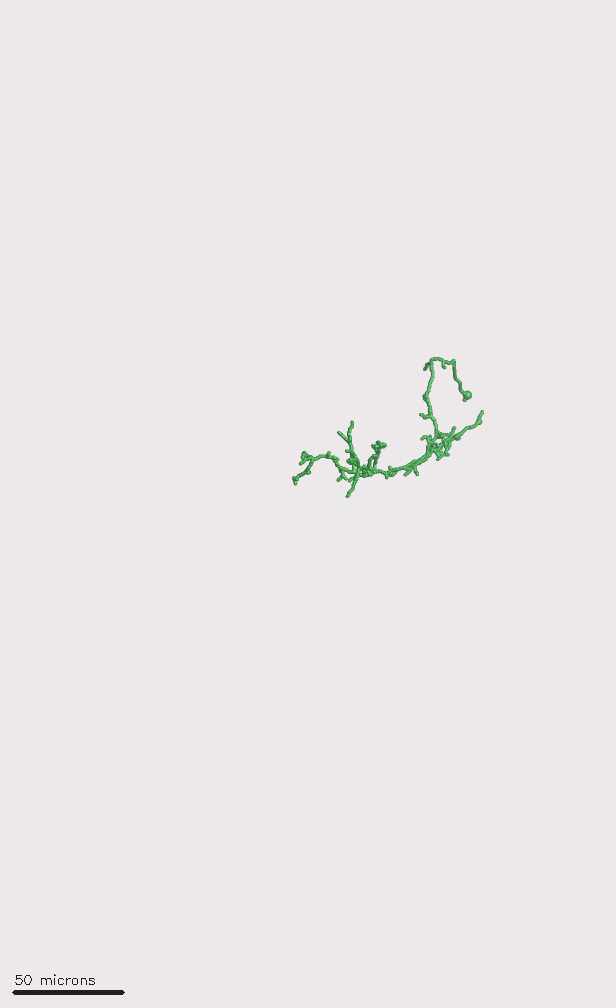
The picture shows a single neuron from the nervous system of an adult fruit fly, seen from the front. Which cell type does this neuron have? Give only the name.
IN19A106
